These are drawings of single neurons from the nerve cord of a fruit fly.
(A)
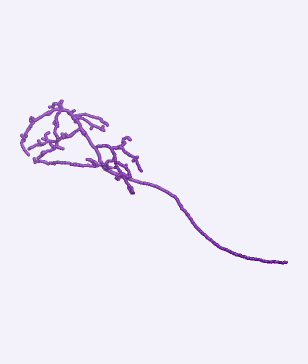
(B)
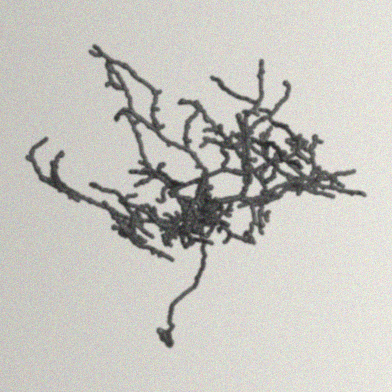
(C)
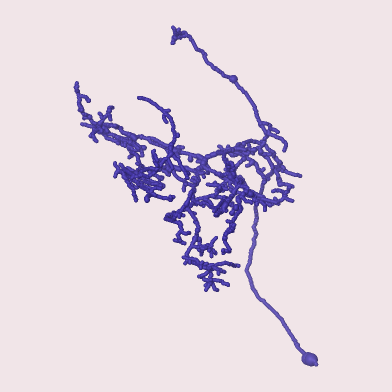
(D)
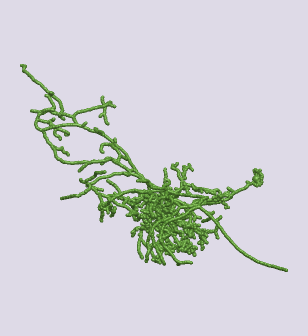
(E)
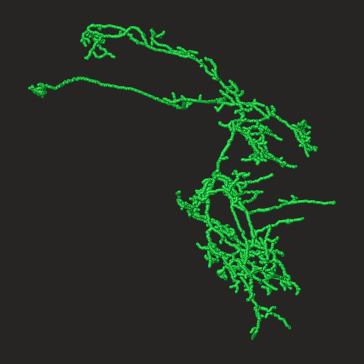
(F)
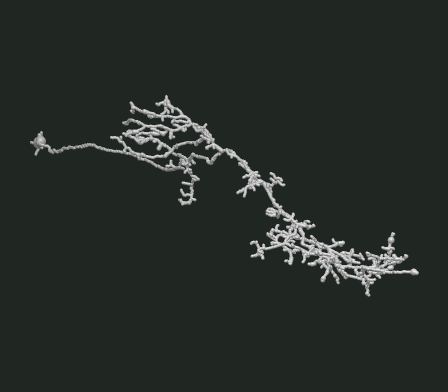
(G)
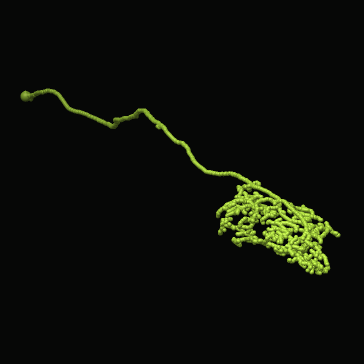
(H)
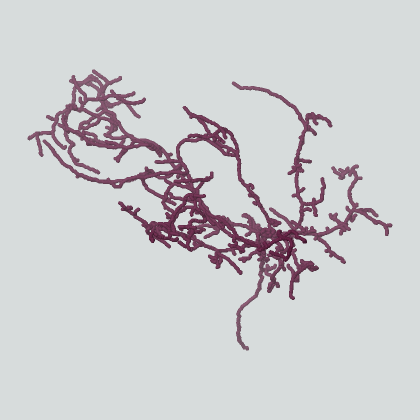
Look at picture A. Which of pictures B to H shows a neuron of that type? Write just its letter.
G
